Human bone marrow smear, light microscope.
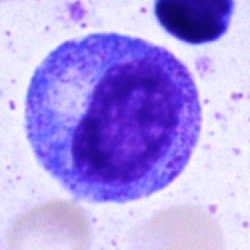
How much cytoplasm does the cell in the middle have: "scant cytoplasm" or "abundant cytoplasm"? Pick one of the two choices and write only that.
Abundant cytoplasm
